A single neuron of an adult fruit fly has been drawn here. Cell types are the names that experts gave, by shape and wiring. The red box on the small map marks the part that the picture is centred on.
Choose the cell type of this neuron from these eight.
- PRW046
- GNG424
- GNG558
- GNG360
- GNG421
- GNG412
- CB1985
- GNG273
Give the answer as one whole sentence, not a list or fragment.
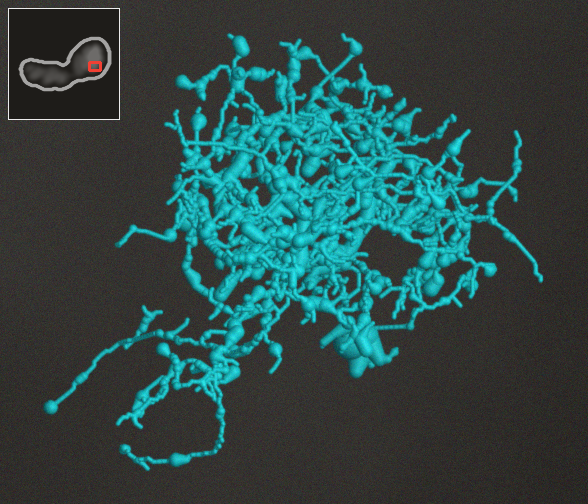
The cell type carried by this neuron is PRW046.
